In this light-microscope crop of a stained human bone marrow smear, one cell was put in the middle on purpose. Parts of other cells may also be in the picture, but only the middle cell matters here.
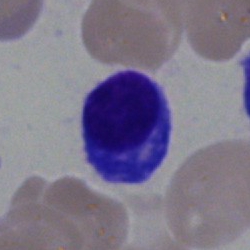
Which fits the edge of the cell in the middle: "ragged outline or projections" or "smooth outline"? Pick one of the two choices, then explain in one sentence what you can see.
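Smooth outline. The cell surface is smooth, without projections.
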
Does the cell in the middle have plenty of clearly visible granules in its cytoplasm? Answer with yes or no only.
No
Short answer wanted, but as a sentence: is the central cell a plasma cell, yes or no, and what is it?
Yes, the cell in the centre is a plasma cell.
